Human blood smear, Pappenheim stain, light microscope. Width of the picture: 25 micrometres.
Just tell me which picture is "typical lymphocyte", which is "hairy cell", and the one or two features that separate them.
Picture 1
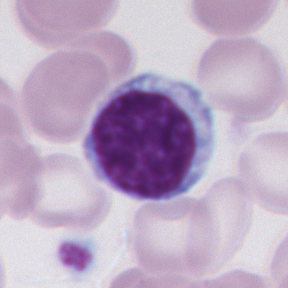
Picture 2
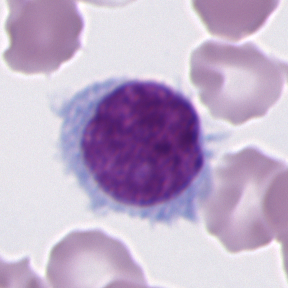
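Picture 1: typical lymphocyte. Picture 2: hairy cell. Outline: picture 1 roughly round and smooth; picture 2 ragged and frayed, fine hair-like projections from the cytoplasm around much of the edge.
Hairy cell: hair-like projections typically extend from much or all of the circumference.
Size: picture 1 about 11 micrometres across; picture 2 about 15 by 12 micrometres. Nucleus: round in both; about 9 micrometres in picture 1, about 11 micrometres in picture 2; about 70% of the cell's area in each.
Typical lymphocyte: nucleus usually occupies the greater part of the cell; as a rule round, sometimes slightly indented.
Nucleoli: none seen in picture 1. Cytoplasm: pale blue in both, no distinct granules; picture 2 no clear vacuoles, rim wider on the left than on the right, where the nucleus nearly reaches the edge. Picture 1: small purple granular fragment below and to the left of the cell.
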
